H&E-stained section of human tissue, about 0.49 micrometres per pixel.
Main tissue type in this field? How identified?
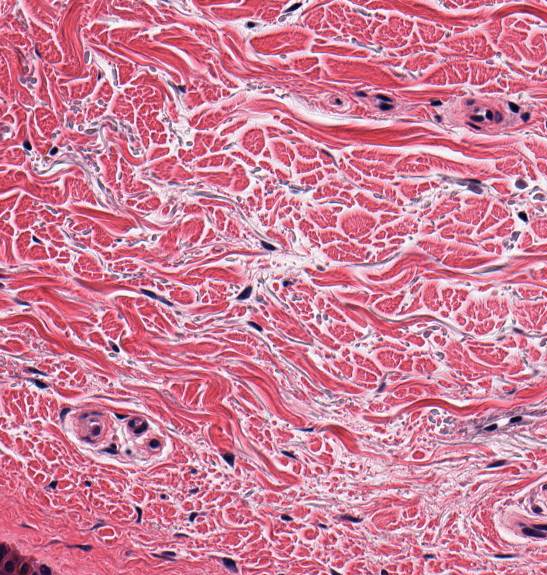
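Dermis, taken point by point. Point one: densely packed eosinophilic collagen bundles fill almost the entire field, running in many different directions, with many cut across as irregular angular profiles.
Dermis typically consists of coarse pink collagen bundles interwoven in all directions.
Point two: the nuclei between the bundles are small, dark and mostly thin and elongated, as in fibroblasts.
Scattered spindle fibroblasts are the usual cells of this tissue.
Point three: cells are sparse relative to the collagen.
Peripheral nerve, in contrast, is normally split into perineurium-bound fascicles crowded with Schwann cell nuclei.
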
